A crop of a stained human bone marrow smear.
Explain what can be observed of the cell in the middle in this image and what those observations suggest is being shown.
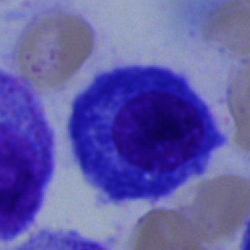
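A roughly round outline with a slightly uneven edge forms the border of this cell. Its nucleus sits off-centre toward the right side. The cytoplasm is abundant, stains deep blue, and shows no distinct granules. This is a plasma cell.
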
